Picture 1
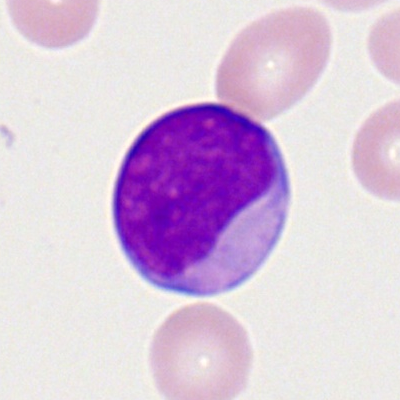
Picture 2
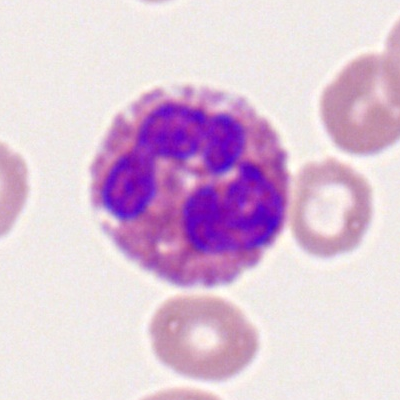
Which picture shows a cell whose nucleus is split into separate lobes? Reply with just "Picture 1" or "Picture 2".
Picture 2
